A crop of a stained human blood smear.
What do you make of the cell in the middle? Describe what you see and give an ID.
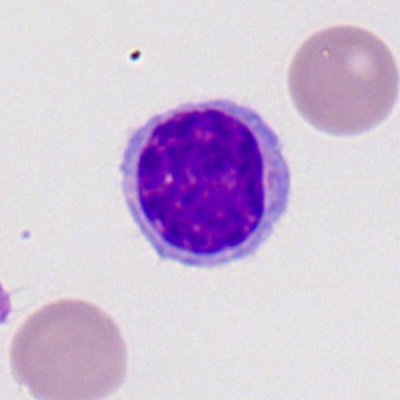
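Look first at the chromatin: it is dark purple and coarsely clumped, with paler patches between the clumps. The cytoplasm shows no granules and no vacuoles. Along the edge, the cell is slightly ragged, with tiny fine projections. This is a lymphocyte.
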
